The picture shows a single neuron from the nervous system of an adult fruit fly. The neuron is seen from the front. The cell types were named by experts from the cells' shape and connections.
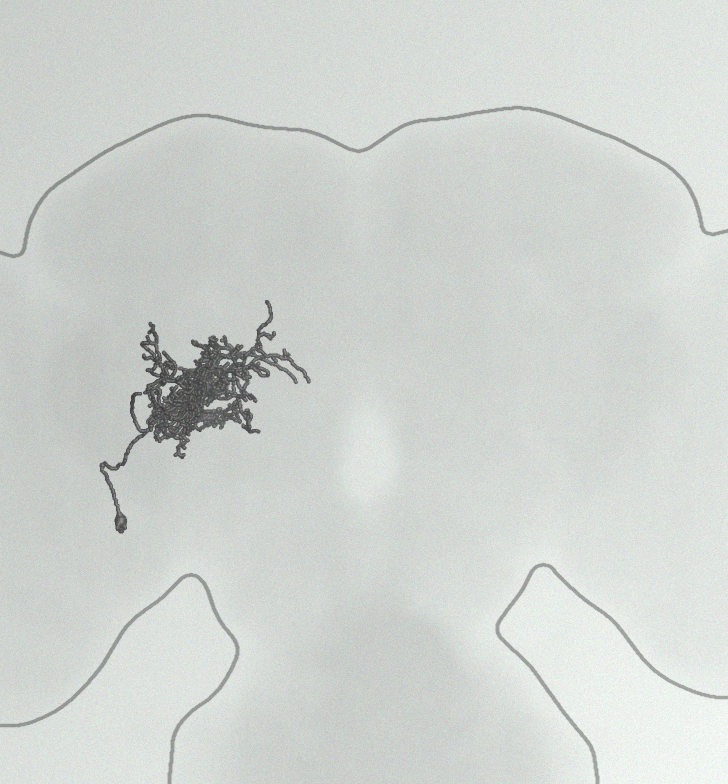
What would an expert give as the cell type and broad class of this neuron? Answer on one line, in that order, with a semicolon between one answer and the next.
AVLP370_a; central-brain intrinsic neuron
